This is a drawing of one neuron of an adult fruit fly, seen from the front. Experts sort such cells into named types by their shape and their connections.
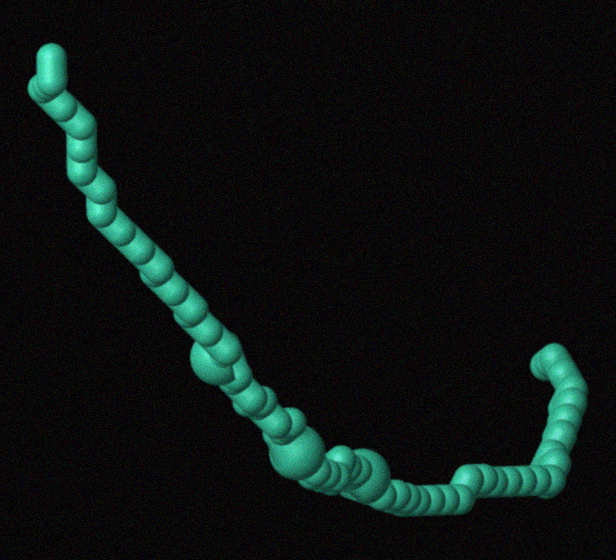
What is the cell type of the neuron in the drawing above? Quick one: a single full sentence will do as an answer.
So far as cell type goes, this neuron is SNch10.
